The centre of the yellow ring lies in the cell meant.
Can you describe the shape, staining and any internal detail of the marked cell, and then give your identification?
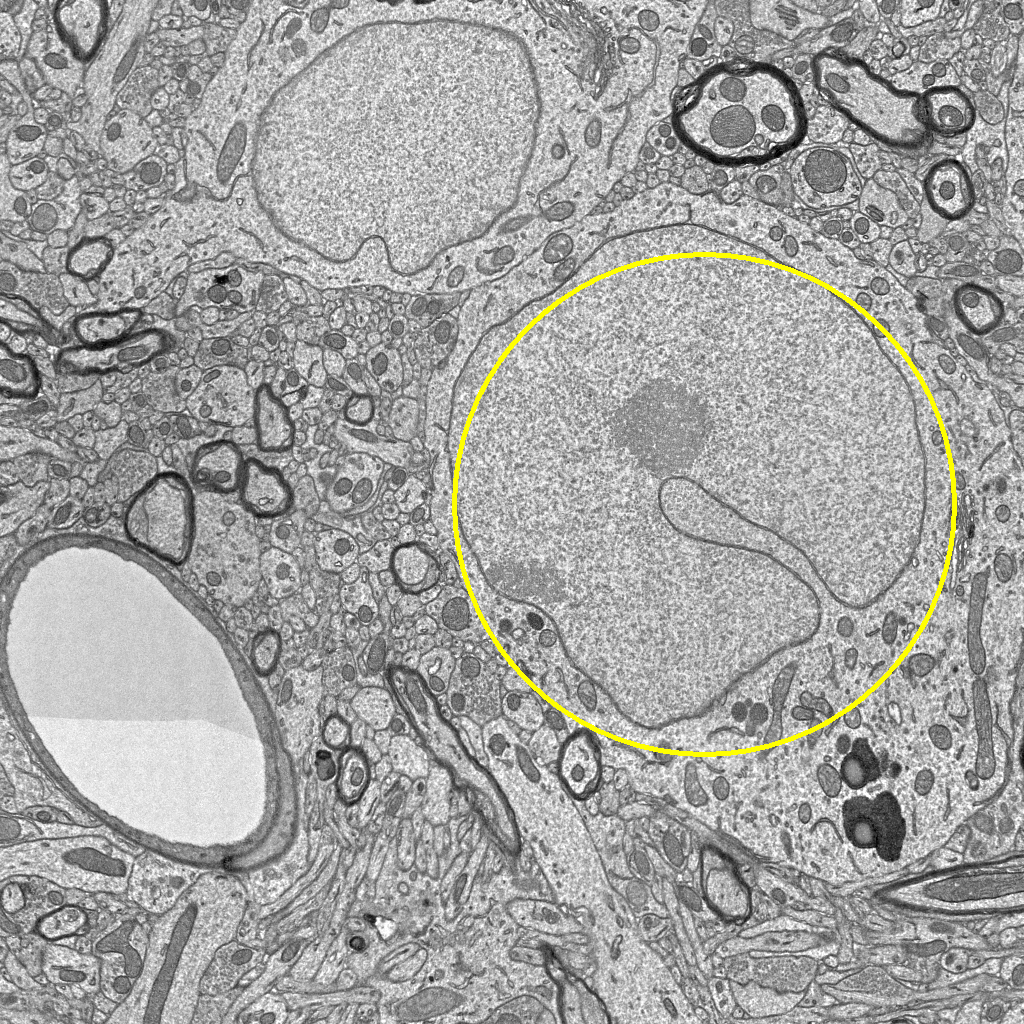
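The nuclear envelope has one deep, narrow fold entering the nucleus from its lower right side. Chromatin is fine and evenly dispersed, giving a pale nucleus overall, and no thick dark band lines the inner side of the envelope. Most mitochondria lie in the cytoplasm below the nucleus. The cell is an excitatory neuron.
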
